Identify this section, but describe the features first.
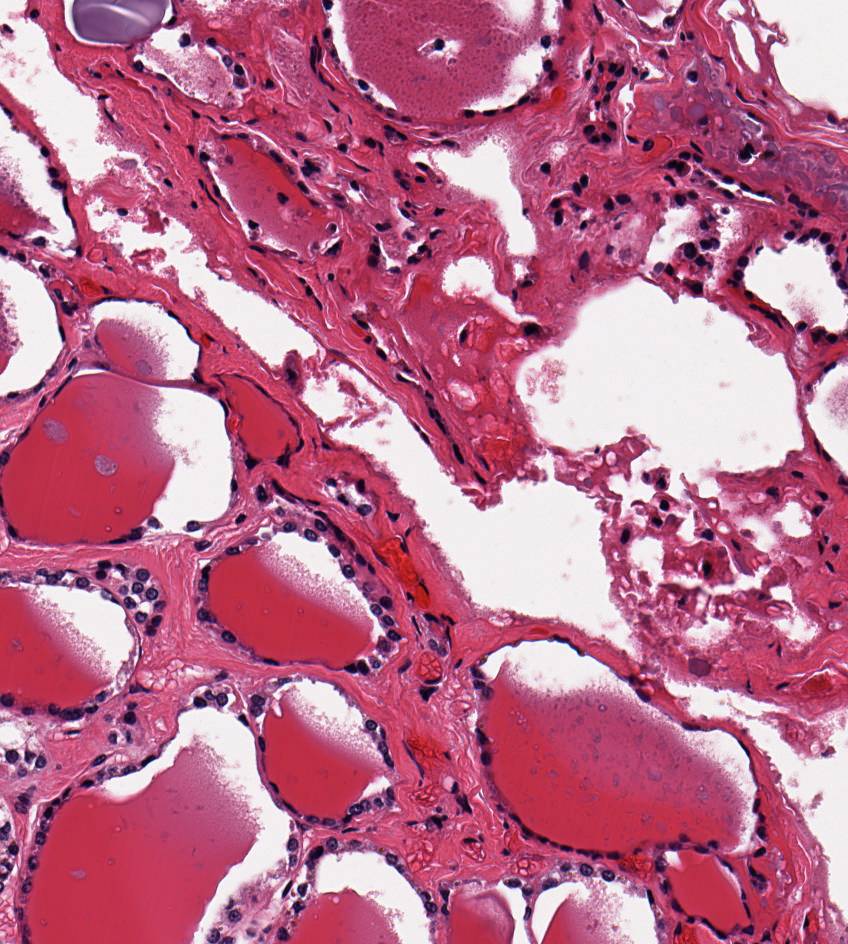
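First, rounded follicles pack the lower left half; the upper right is more fibrous and disrupted. Second, a single layer of flattened to low cuboidal cells with small dark round nuclei lines them. Third, dense, homogeneous, deep pink colloid fills the lumens. This is thyroid.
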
